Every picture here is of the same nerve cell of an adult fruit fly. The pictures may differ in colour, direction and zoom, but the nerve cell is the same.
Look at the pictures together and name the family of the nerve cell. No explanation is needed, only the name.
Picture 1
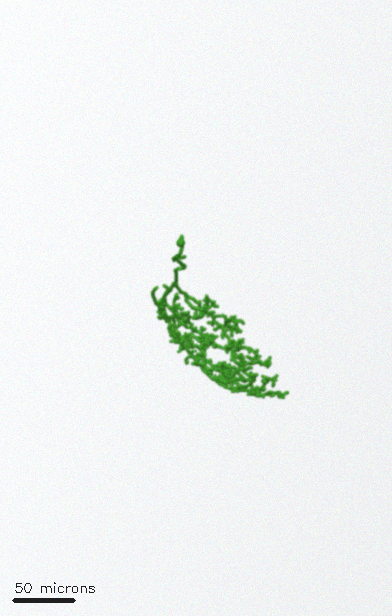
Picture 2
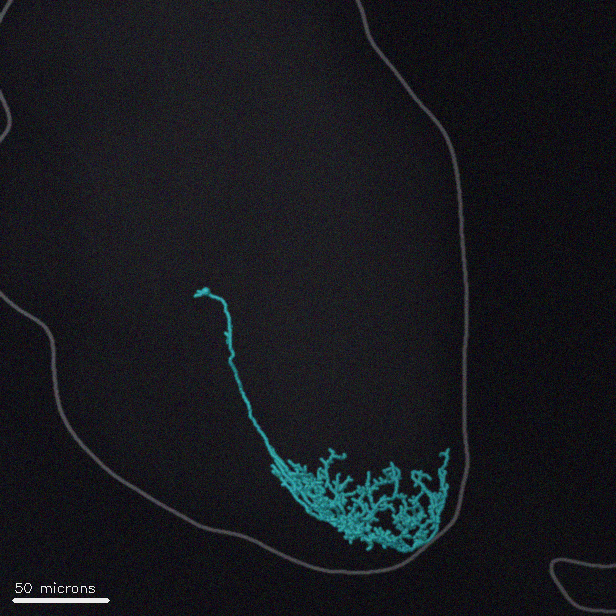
Cm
